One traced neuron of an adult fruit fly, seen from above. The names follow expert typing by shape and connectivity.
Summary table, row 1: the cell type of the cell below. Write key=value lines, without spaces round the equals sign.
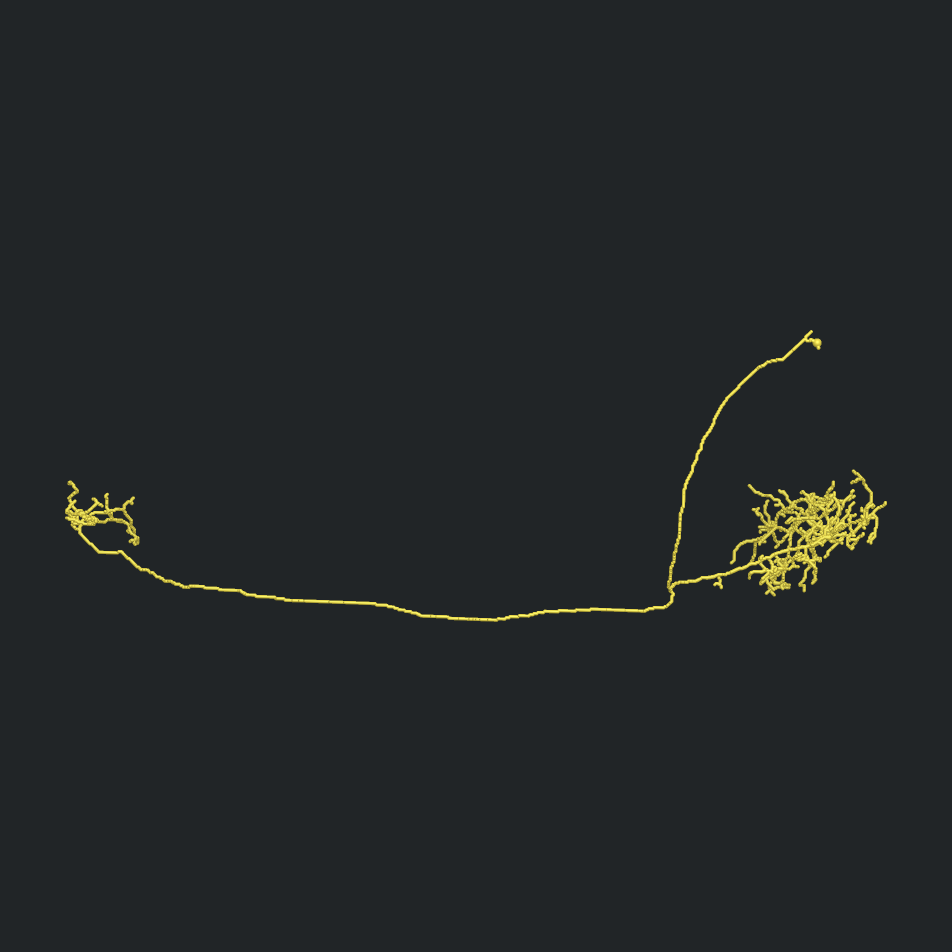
cell_type=CB3411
